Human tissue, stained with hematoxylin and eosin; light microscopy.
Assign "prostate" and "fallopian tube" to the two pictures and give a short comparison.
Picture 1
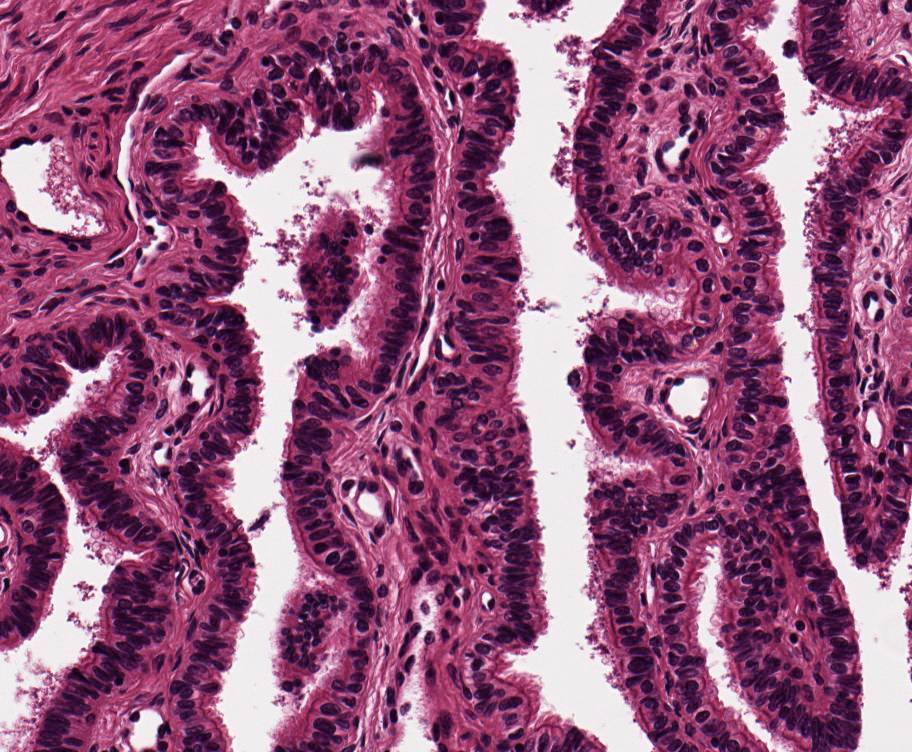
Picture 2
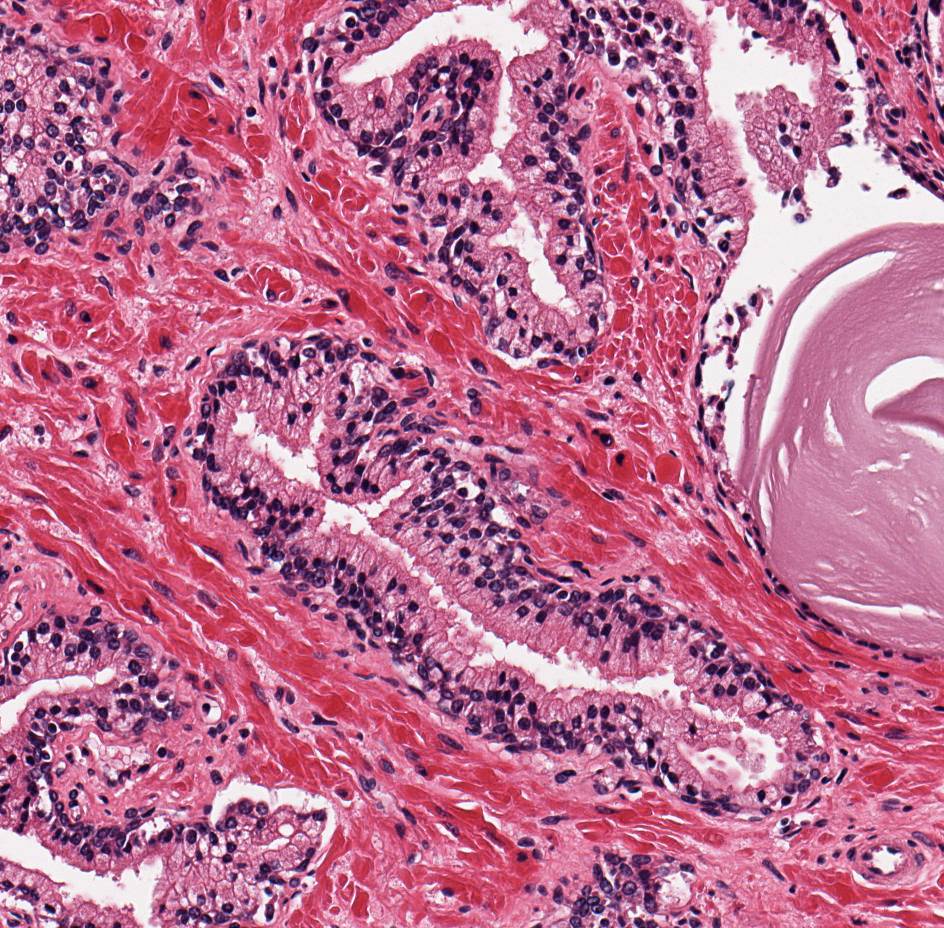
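The tissue in picture 1 is fallopian tube; the tissue in picture 2 is prostate. In the fallopian tube, long, narrow fronds run roughly from top to bottom, separated by empty clear spaces. Each frond is covered by tall columnar cells with elongated, dark-staining nuclei crowded and stacked at several levels, and a band of pink cytoplasm lies between the nuclei and the free surface. In the prostate, irregular glands with folded, branching outlines are scattered across the whole field, separated by stroma of dense bright red smooth muscle bundles with elongated nuclei. These glands are lined by tall columnar cells with pale, finely vacuolated cytoplasm and dark, rounded nuclei crowded toward the cell base.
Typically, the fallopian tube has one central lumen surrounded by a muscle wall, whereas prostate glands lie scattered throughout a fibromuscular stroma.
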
